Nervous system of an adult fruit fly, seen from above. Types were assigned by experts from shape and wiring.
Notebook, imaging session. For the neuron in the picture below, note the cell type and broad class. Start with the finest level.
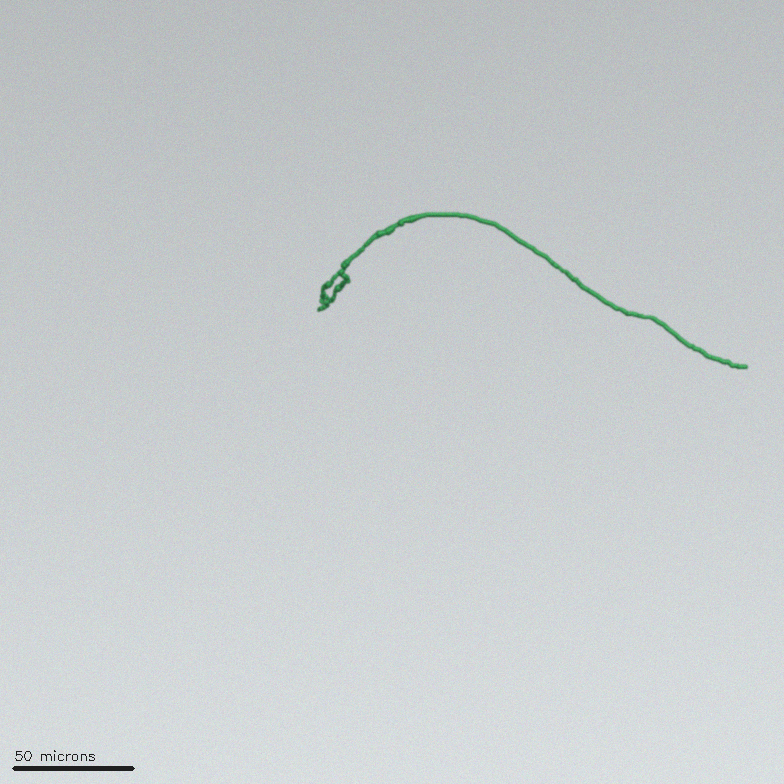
HBeyelet; photoreceptor or other optic-lobe sensory neuron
